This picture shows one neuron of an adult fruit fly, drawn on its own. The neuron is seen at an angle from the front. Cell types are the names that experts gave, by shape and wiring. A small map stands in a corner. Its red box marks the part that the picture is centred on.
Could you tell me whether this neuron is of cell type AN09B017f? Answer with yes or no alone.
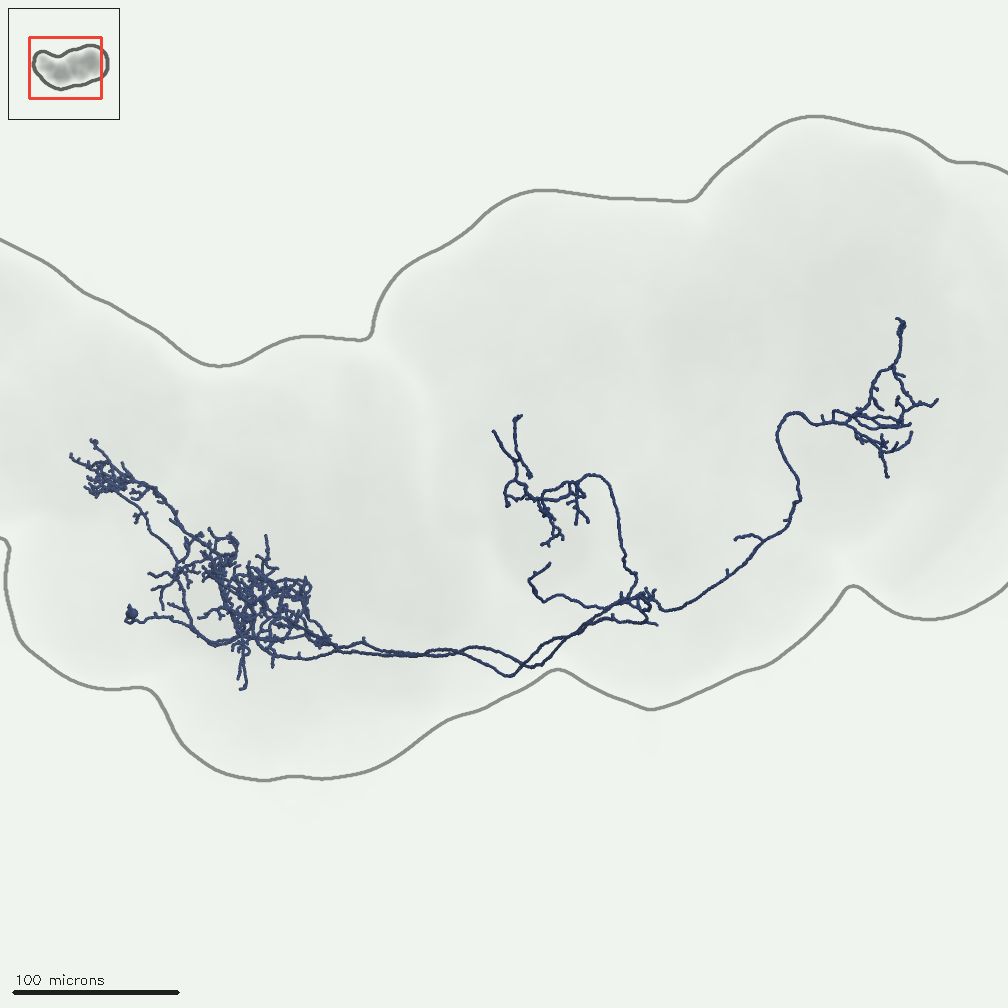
no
